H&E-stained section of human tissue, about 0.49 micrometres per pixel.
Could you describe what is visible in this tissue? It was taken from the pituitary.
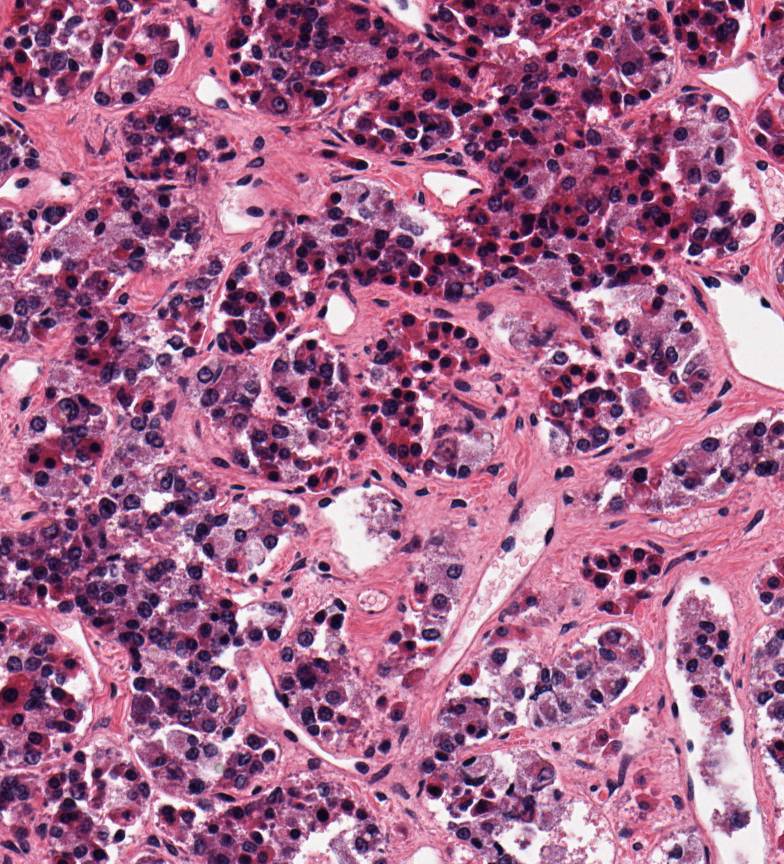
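Rounded nests and short cords of cells occupy the whole field, separated by thin pink strands of stroma. Nuclei in the nests are round, dark and fairly uniform in size. The strands consist of pink collagen with scattered slender spindle-shaped nuclei. In several nests, small white clefts separate parts of the nest from the surrounding stroma, consistent with shrinkage in processing.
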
